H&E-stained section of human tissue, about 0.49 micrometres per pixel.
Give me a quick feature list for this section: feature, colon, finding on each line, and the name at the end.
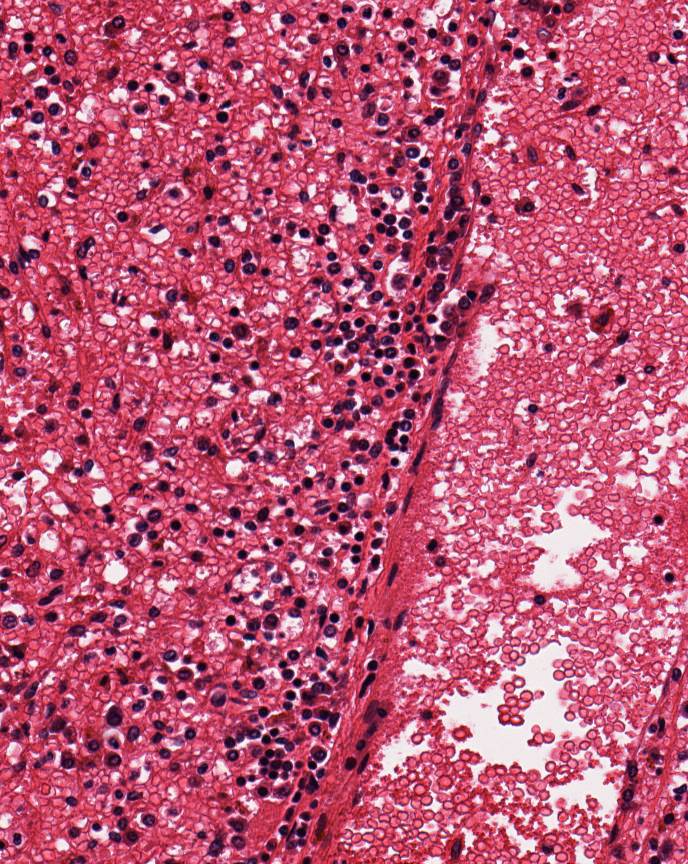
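Right side: a space packed with erythrocytes, with very few nucleated cells.
Wall: flattened, elongated nuclei lying along its length.
Lymphocytes: small, with round, dark nuclei, most crowded in a band just left of the wall at the centre.
Left region: scattered larger cells with pale, vacuolated cytoplasm.
Name: spleen.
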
